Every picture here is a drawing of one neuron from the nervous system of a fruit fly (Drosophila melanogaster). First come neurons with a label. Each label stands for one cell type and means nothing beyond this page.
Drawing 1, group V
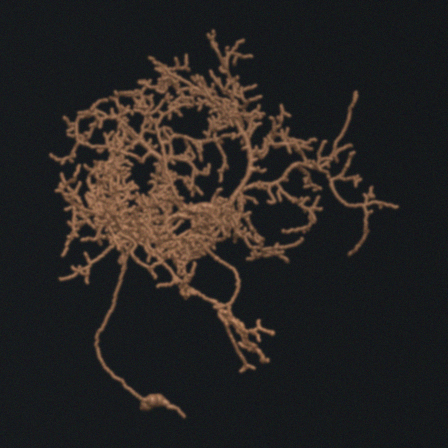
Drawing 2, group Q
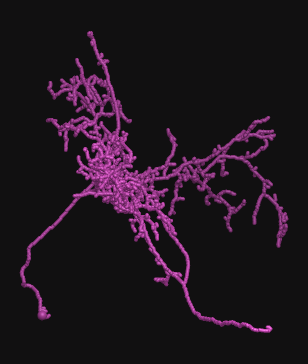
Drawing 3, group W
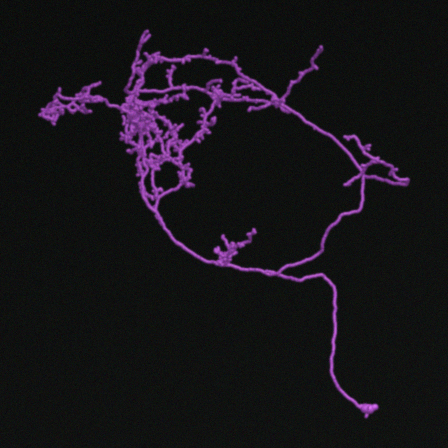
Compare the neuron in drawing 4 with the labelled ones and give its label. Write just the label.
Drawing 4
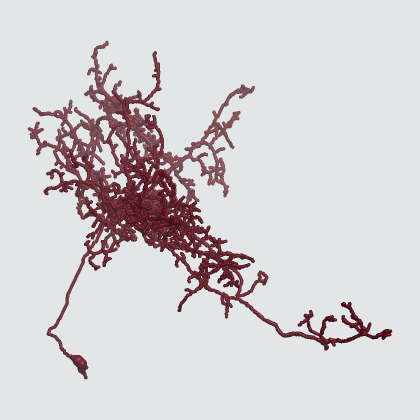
group V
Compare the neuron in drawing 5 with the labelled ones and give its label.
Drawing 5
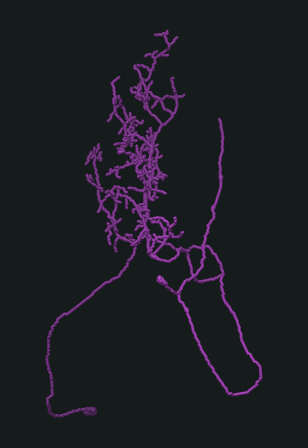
group W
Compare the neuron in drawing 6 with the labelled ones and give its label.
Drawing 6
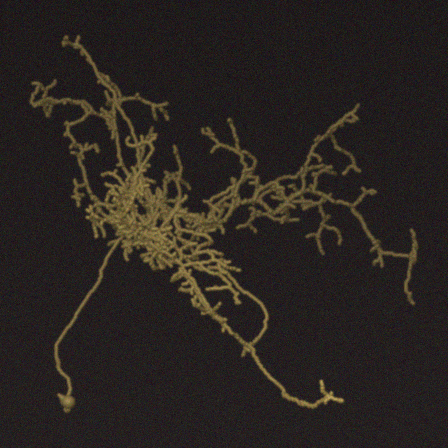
group Q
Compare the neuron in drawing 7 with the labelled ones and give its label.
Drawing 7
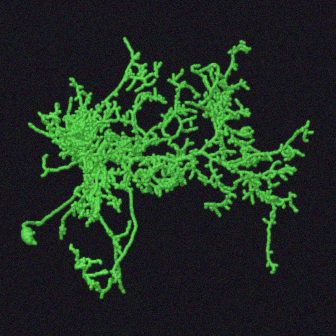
group V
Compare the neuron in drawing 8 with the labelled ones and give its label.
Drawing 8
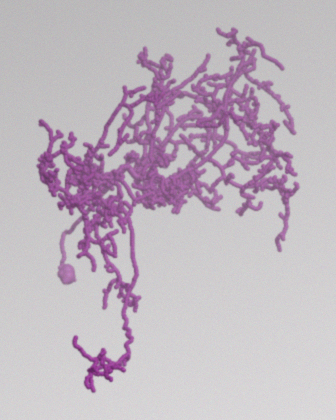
group V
